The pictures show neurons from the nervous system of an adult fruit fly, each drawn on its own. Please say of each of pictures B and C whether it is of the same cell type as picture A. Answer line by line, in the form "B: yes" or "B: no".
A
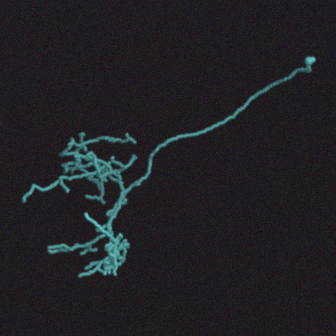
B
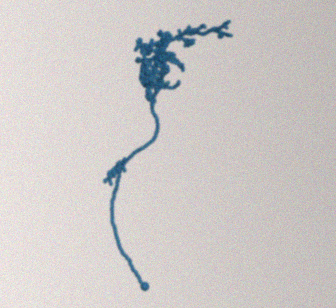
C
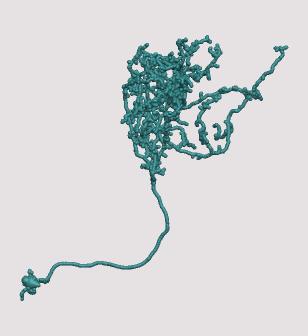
B: no
C: no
